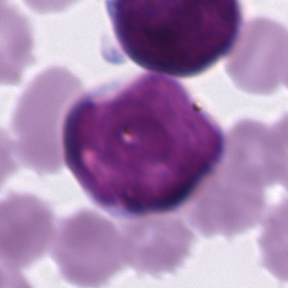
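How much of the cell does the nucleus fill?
Nearly all; a thin blue cytoplasmic rim shows at the edge.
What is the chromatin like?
Fine and evenly spread, without coarse clumps, with paler patches in the nucleus's lower left.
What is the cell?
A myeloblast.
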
